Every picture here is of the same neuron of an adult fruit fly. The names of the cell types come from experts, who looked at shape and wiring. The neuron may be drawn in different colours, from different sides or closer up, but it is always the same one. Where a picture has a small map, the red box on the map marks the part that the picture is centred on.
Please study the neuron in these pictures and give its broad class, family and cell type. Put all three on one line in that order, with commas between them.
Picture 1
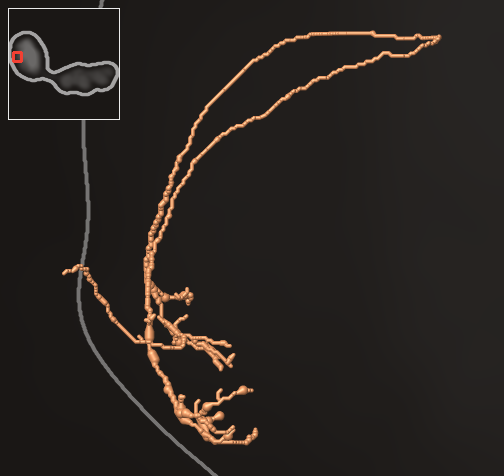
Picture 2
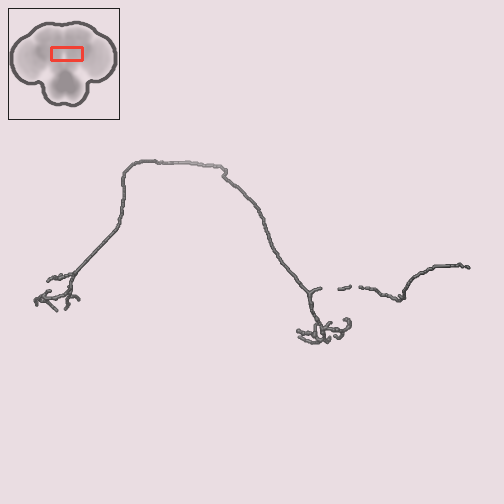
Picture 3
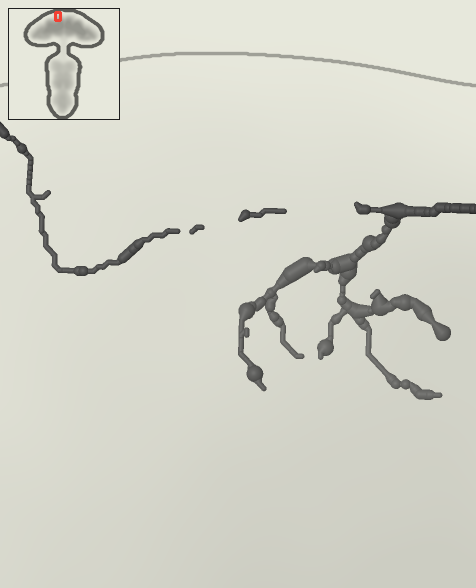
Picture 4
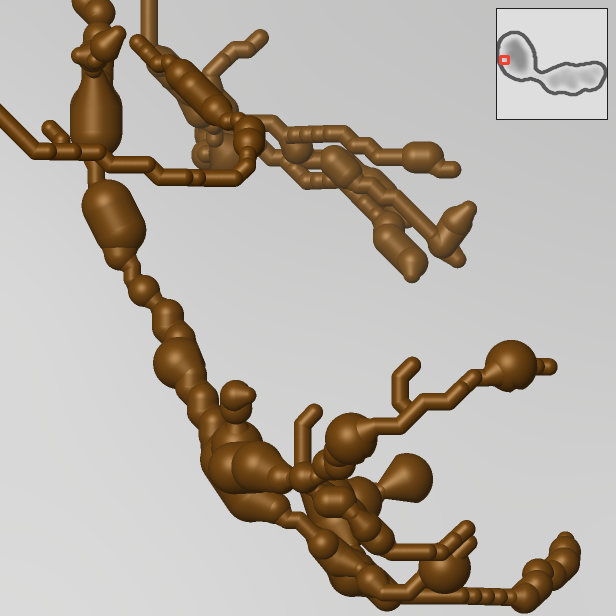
sensory neuron entering the brain, class olfactory, ORN_VA3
